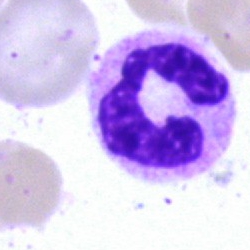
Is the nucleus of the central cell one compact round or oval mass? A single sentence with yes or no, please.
No, what the nucleus forms is a horseshoe, C, U or S shape without separate lobes.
